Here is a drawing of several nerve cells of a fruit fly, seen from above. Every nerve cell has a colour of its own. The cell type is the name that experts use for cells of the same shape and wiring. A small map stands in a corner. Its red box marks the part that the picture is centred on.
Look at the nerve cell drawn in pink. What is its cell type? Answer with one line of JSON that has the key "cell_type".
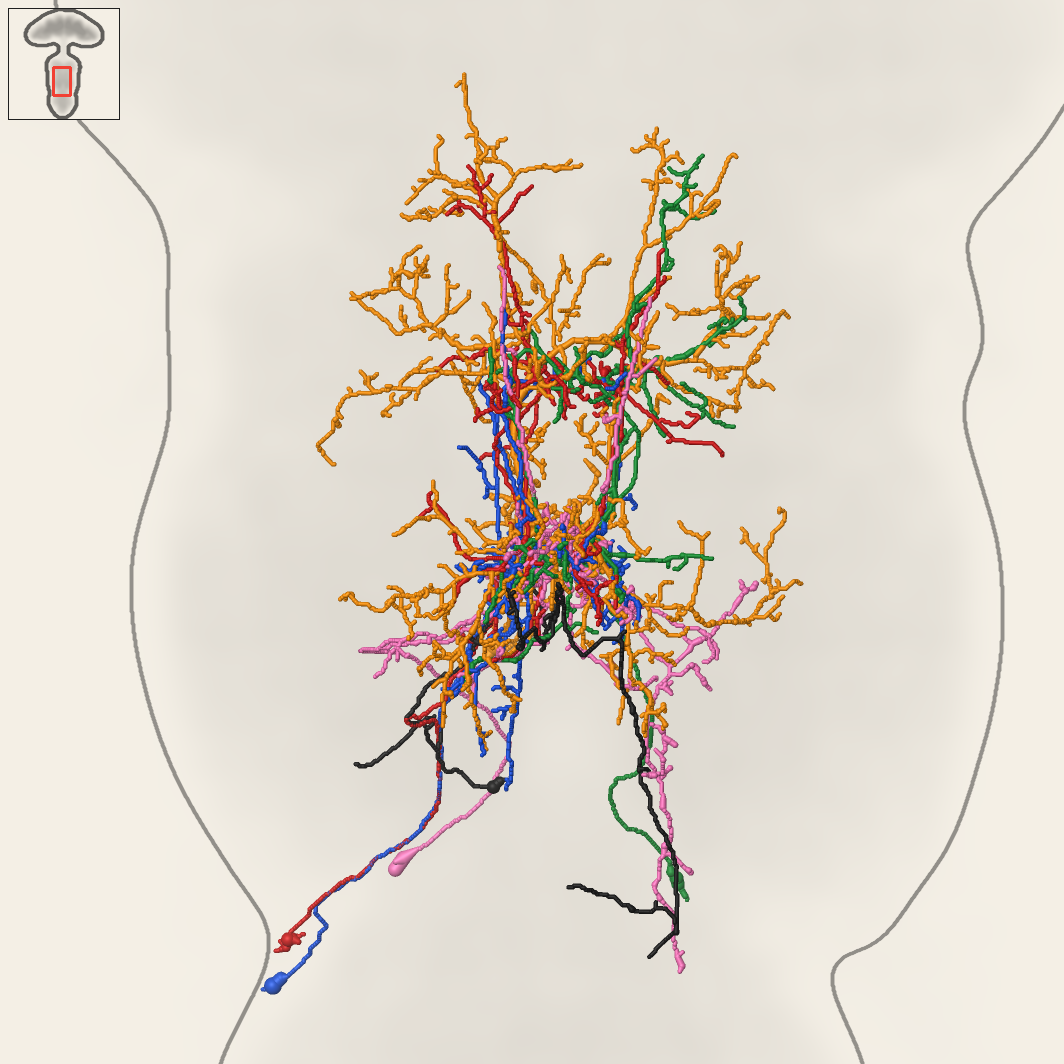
{"cell_type": "IN06A054"}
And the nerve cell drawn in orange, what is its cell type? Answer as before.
{"cell_type": "IN06B042"}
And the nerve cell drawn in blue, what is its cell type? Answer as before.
{"cell_type": "IN12A063_e"}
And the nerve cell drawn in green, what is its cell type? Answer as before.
{"cell_type": "IN12A063_c"}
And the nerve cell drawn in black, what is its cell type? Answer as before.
{"cell_type": "IN12A063_a"}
